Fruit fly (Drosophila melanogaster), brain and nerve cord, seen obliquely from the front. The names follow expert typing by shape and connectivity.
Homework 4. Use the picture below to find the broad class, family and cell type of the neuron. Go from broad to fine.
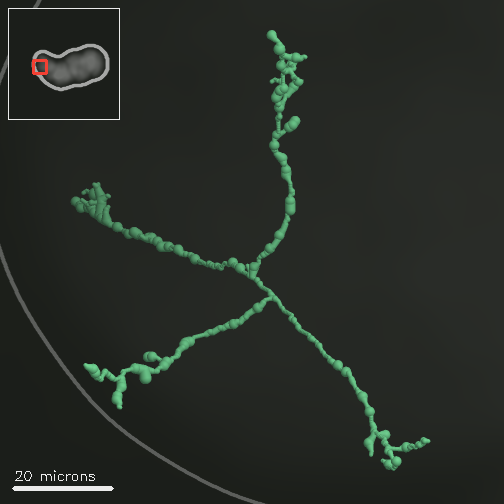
sensory neuron entering the nerve cord; class mechanosensory proprioceptive; SNpp50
